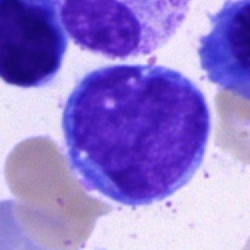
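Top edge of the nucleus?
Shallow notch.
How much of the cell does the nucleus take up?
Most of it.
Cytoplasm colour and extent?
Blue; a thin rim, widest at the lower left.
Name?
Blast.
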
